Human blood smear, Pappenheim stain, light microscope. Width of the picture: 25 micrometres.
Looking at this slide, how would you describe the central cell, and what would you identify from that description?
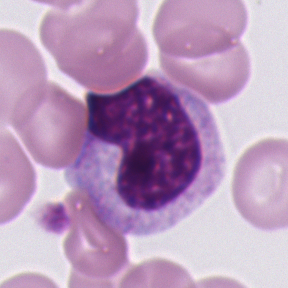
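You'll see a roughly round, smooth outline with no surface projections. The nucleus is kidney-shaped, with a deep notch on its left side. Fine, dust-like pinkish-purple granules are spread through the cytoplasm, and there are no clear vacuoles. That's a band neutrophil.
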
